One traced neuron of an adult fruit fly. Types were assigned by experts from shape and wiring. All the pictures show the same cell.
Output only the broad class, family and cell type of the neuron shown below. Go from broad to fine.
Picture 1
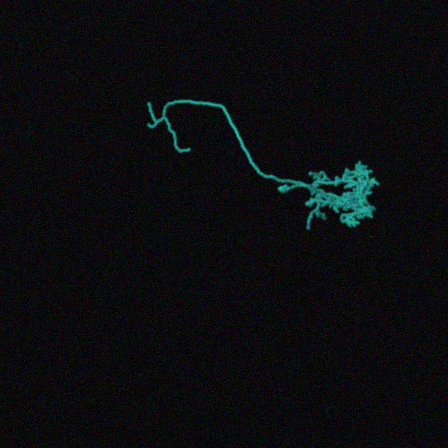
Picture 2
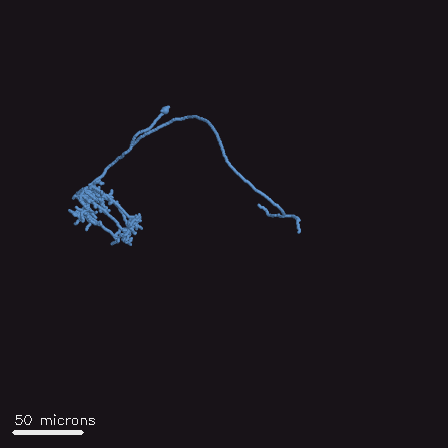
optic-lobe intrinsic neuron; MeLo; MeLo1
